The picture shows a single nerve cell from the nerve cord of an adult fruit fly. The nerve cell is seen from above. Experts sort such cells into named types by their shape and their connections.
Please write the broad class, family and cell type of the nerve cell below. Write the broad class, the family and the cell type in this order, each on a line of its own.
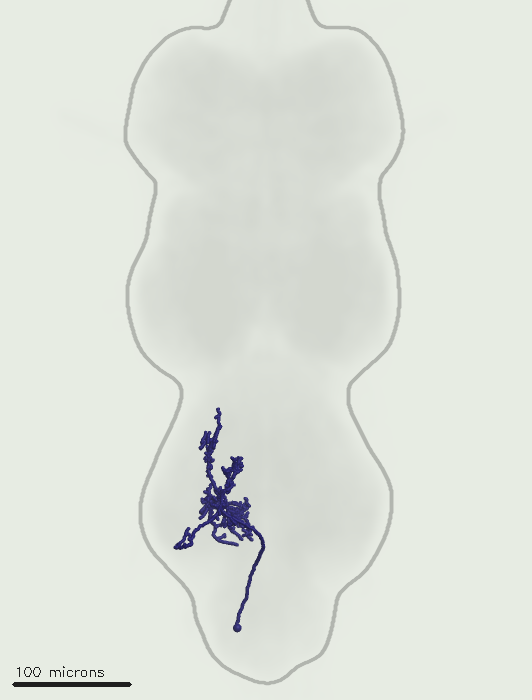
nerve-cord intrinsic neuron
hemilineage 04B
IN04B112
